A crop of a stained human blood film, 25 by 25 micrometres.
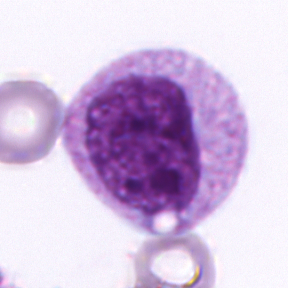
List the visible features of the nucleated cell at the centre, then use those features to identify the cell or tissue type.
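Looking at the nucleated cell at the centre, I see a smooth outline, round to slightly oval. Its nucleus sits off-centre, toward the left. The cytoplasm looks pale lilac-pink, and one small clear round space lies at the nucleus's lower edge. So this is a myelocyte.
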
